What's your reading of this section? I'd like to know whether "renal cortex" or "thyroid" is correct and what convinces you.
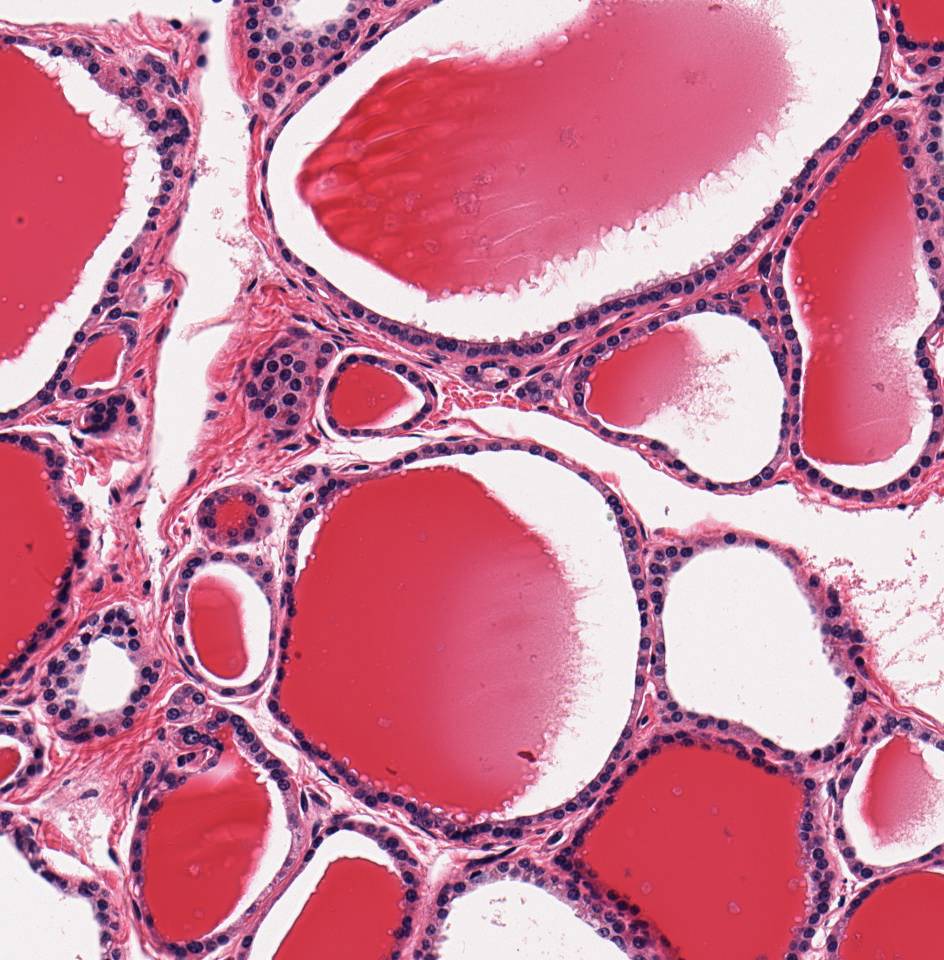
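It's thyroid. Looking across, I see closely packed, rounded follicles of widely varying size, the largest at top centre and centre. Each is lined by a single layer of low cuboidal to flattened epithelial cells, with small, round, dark nuclei, uniform and evenly spaced.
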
